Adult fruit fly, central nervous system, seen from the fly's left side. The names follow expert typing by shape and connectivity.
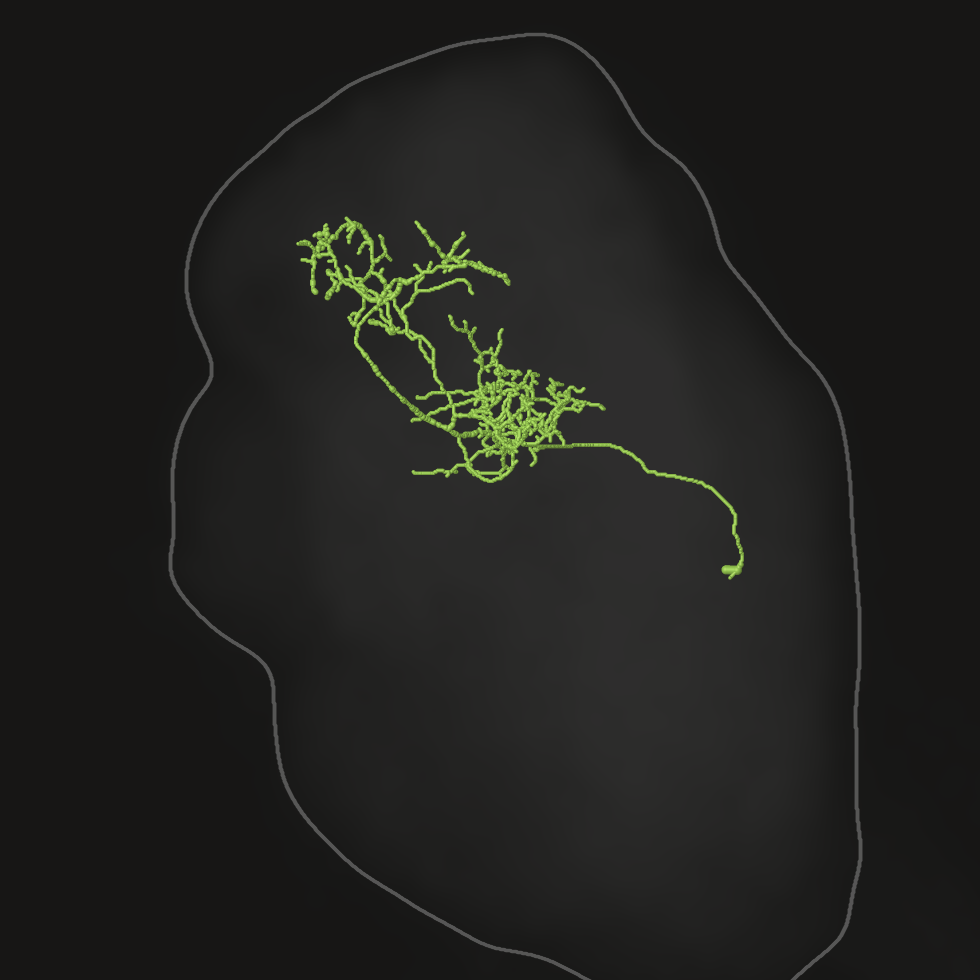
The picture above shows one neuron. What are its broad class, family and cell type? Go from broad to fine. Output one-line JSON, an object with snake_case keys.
{"broad_class": "central-brain intrinsic neuron", "family": "hemilineage VLPl&p1_posterior", "cell_type": "aIPg4"}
